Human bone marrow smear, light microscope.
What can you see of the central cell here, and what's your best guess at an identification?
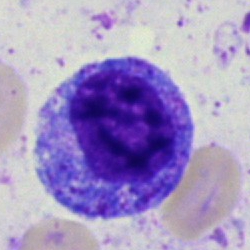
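In outline the cell is roughly round. The nucleus lies off-centre, toward the upper right, and the widest band of cytoplasm is at the lower left. Purple granules are scattered through the cytoplasm. The cell described is a promyelocyte.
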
